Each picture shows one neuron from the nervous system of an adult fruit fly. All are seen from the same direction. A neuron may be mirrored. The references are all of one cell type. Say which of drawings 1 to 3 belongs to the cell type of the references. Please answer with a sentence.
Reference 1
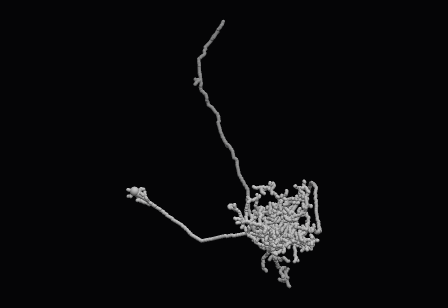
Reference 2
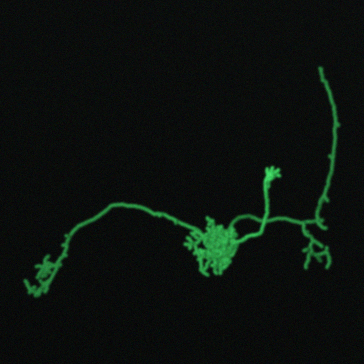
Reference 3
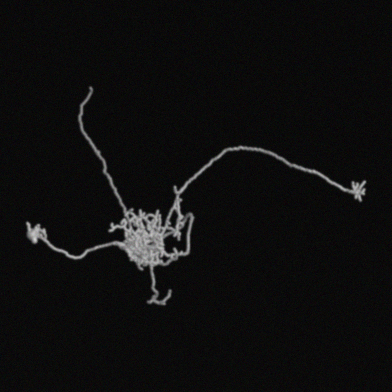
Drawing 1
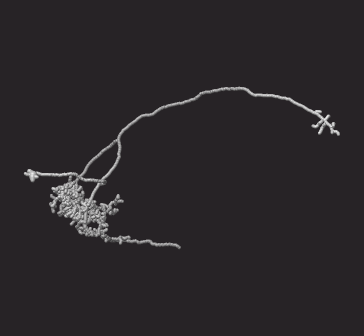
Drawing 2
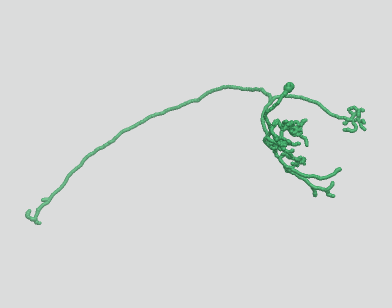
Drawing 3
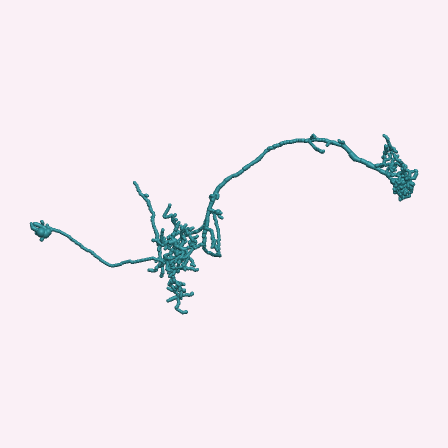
Drawing 3 is of the same cell type.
